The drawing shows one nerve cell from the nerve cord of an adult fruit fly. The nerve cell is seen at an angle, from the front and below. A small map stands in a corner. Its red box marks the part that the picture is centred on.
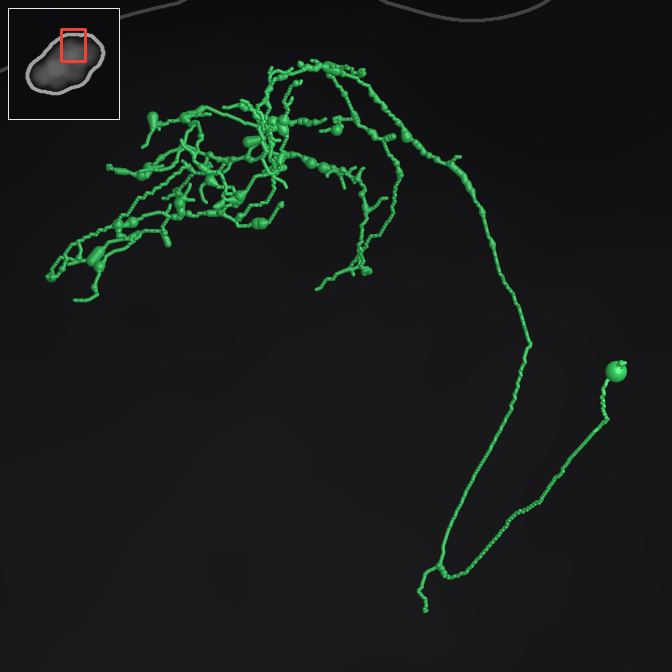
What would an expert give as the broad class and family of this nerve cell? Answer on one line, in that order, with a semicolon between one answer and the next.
nerve-cord intrinsic neuron; hemilineage 02A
